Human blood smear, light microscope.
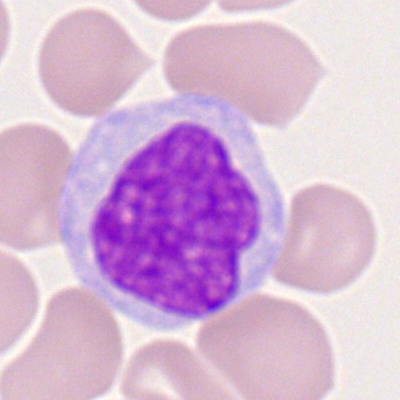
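Monocyte (middle of the field). First, the outline is round and smooth. Second, the nucleus forms one mass whose contour is slightly irregular and notched. Third, the chromatin lies in dark purple clumps separated by paler spots. Last, the cytoplasm is pale blue.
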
